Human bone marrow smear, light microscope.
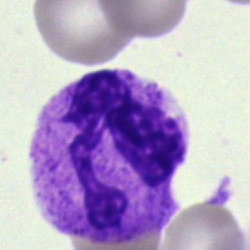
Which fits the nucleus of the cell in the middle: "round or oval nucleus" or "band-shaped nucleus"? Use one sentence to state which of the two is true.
The cell carries a nucleus shaped as a curved band without separate lobes.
